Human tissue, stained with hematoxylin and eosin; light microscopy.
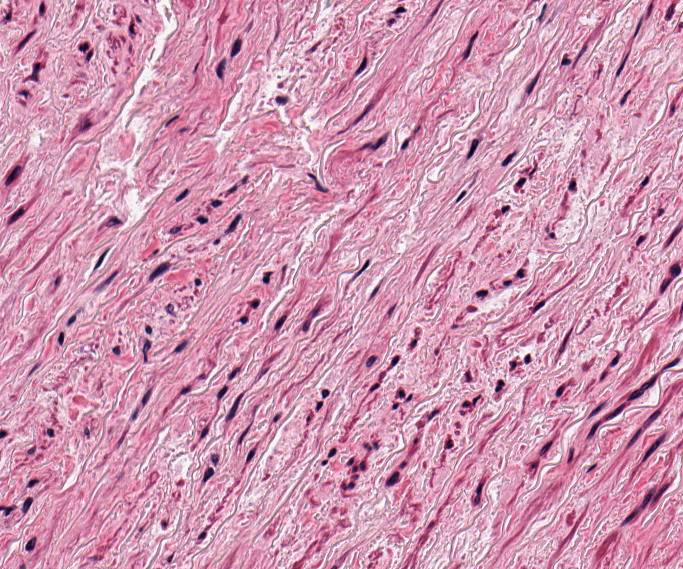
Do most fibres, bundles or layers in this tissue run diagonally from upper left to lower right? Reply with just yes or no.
No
